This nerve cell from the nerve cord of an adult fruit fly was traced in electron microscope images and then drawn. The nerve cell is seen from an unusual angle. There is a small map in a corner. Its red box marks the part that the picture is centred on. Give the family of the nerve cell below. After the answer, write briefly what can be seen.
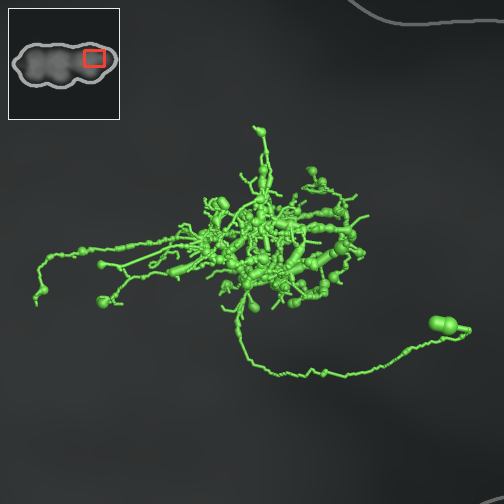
Its family is hemilineage 01B. It is a nerve-cord intrinsic neuron. Dozens of branch ends can be seen. As drawn here it is wider than it is tall.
